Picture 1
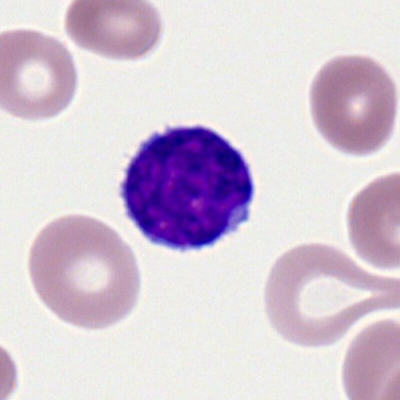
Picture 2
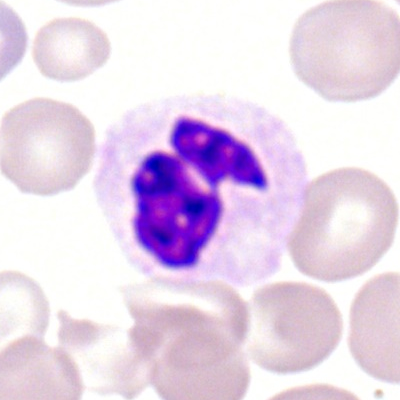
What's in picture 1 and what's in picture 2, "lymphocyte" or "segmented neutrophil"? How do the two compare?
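Look at picture 1 first: that is the lymphocyte, and picture 2 is the segmented neutrophil. Compare the nuclei: the lymphocyte's fills almost the whole cell, while the segmented neutrophil's is split into lobes, a narrow pale gap separating an upper-right lobe from a larger lower-left part. See how little cytoplasm the lymphocyte has, only a thin pale bluish sliver at the lower right edge.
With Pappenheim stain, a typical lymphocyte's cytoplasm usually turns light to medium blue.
The segmented neutrophil's cytoplasm is pale pinkish-lilac instead, holding only faint, fine granules, whereas the lymphocyte shows no granules anywhere.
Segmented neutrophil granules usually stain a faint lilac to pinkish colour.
The lymphocyte's round outline has a finely ragged edge, while the neutrophil's outline is roughly round. Both have dark purple, coarsely clumped chromatin.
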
